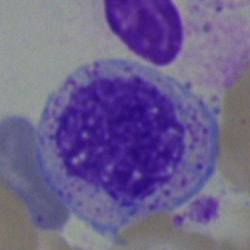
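Myelocyte, central cell, stained marrow smear. Outline round and smooth, edge distinct. Chromatin dark purple, coarsely clumped, small pale gaps between clumps. Pale bluish-grey cytoplasm rims the nucleus on all sides, with small purple granules scattered through it.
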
